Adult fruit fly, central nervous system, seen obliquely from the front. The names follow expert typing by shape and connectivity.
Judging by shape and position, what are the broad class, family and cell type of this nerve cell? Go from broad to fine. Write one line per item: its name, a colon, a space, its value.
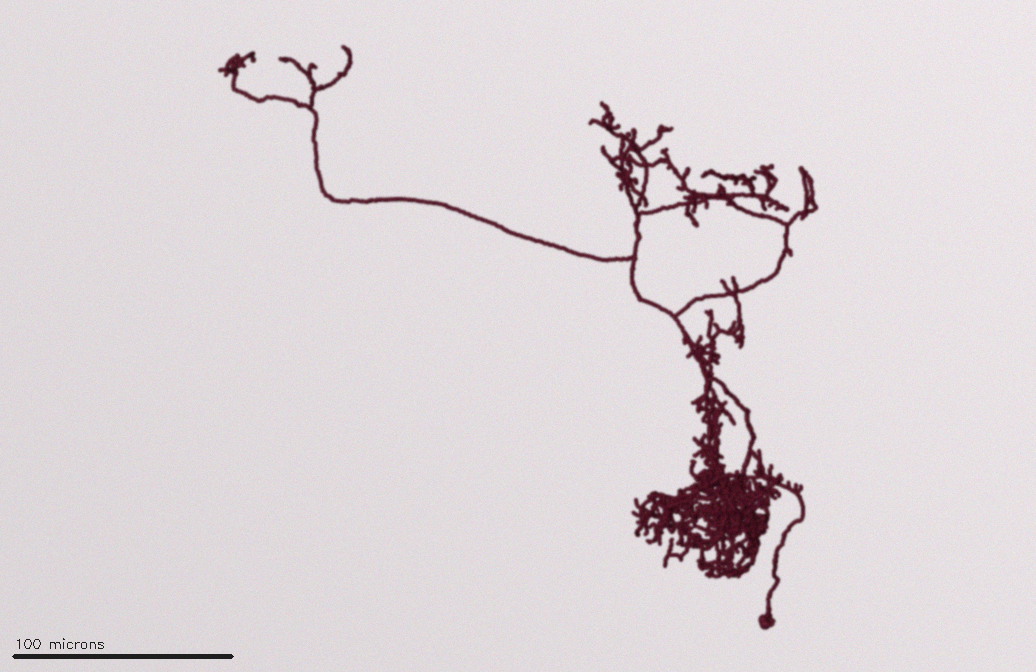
broad class: central-brain intrinsic neuron
family: hemilineage VLPl&p2_lateral
cell type: AVLP317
